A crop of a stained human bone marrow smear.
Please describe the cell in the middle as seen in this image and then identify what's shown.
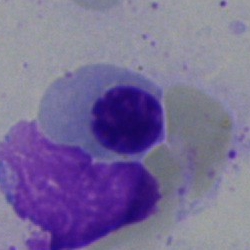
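What I notice first is a nucleus sitting off-centre, toward the right side. Its chromatin is dense, dark purple and coarsely clumped. The cytoplasm around it is plentiful and pale grey-blue, and the border stays smooth, with no projections. So this is an erythroblast.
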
